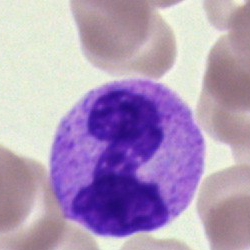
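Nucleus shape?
Two lobes joined by a narrower band of chromatin; lower lobe broader than upper.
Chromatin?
Dark purple, coarsely clumped.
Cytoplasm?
Fine purple granules scattered throughout.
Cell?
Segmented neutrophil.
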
